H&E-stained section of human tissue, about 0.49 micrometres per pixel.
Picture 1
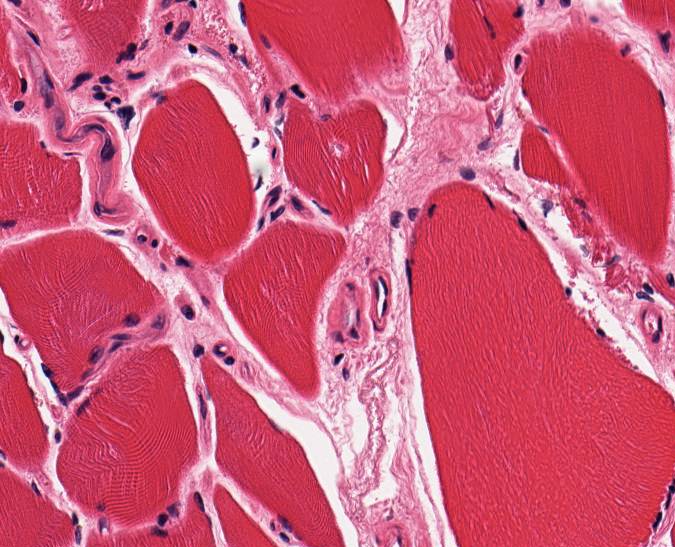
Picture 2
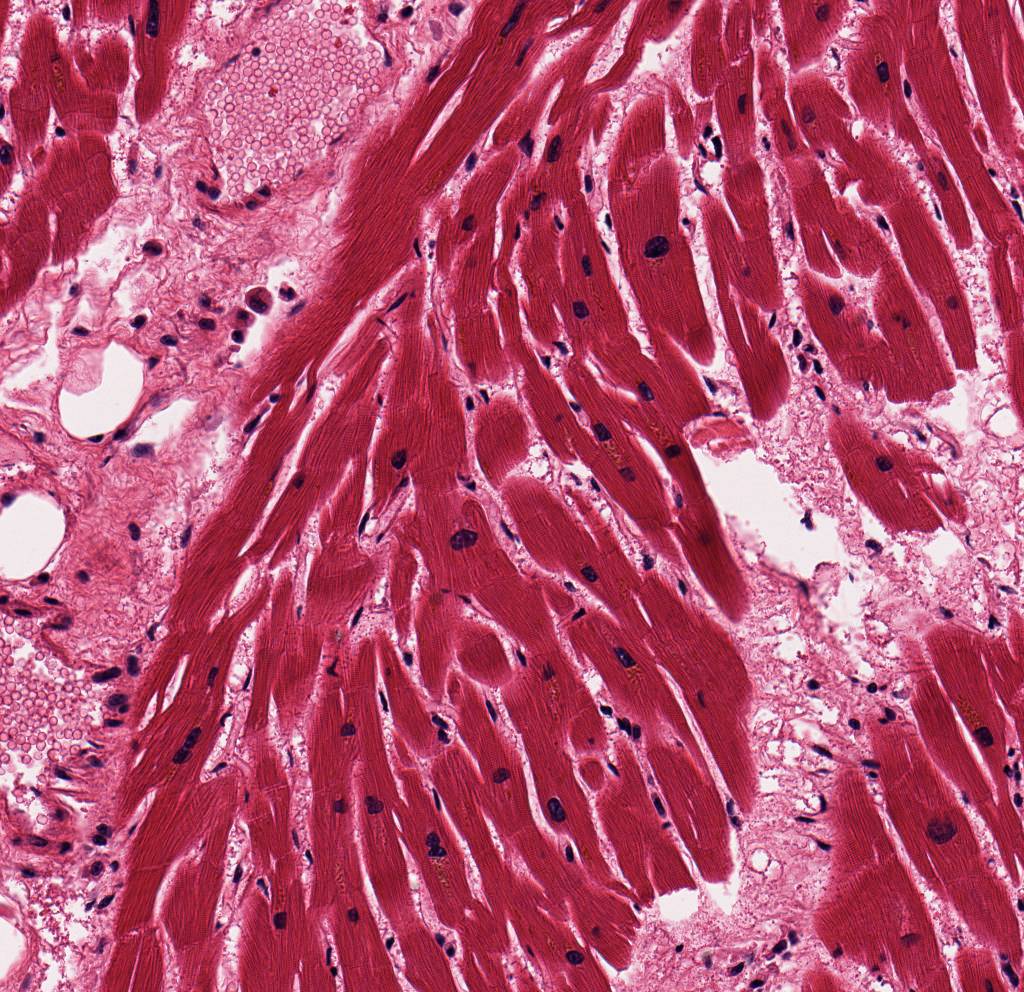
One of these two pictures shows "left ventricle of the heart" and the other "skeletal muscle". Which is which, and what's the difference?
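Picture 2 is the left ventricle of the heart; picture 1 is skeletal muscle. The skeletal muscle fibres vary markedly in size, the largest lying at lower right. Dark nuclei lie at fibre edges and in the connective tissue between fibres, not in fibre centres.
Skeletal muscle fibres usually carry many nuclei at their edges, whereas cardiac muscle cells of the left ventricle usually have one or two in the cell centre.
A broad band of pale pink loose connective tissue runs roughly vertically through the middle, holding small blood vessels just left of the largest fibre. In the ventricle, many muscle fibres branch and join neighbouring fibres.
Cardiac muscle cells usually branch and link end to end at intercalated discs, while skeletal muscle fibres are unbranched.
Some ventricular fibres hold small yellow-brown granules at the ends of their nuclei. Small dark elongated interstitial cell nuclei lie in the pale spaces between fibres.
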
